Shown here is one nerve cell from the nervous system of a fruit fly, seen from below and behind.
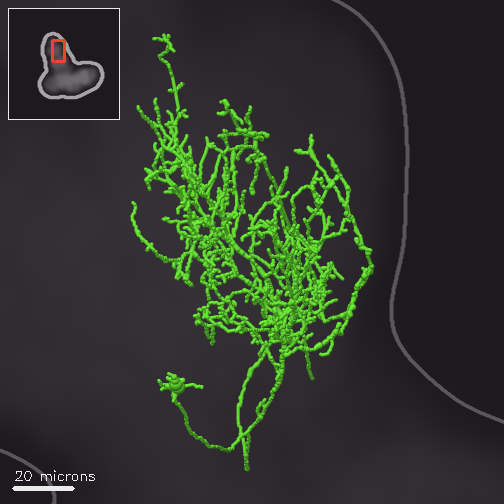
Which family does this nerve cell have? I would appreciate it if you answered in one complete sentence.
Within family hemilineage 02A is found this nerve cell.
